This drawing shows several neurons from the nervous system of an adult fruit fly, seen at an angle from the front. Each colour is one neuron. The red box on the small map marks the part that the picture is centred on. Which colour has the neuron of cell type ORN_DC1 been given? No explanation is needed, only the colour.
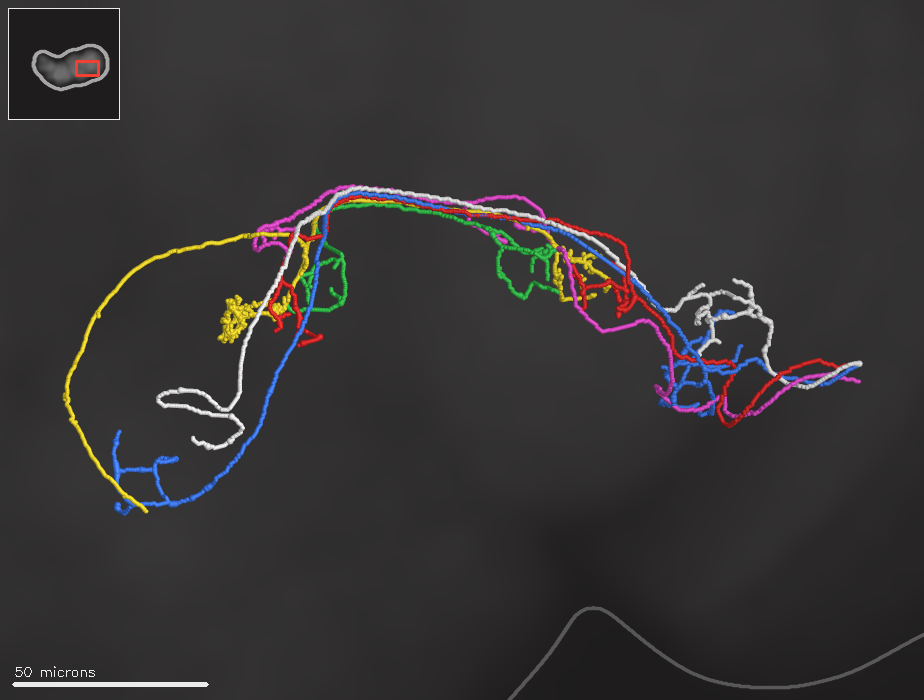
yellow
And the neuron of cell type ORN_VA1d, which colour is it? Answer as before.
white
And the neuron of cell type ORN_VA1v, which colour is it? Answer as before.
blue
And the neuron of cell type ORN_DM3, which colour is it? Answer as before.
magenta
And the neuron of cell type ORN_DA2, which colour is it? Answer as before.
red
